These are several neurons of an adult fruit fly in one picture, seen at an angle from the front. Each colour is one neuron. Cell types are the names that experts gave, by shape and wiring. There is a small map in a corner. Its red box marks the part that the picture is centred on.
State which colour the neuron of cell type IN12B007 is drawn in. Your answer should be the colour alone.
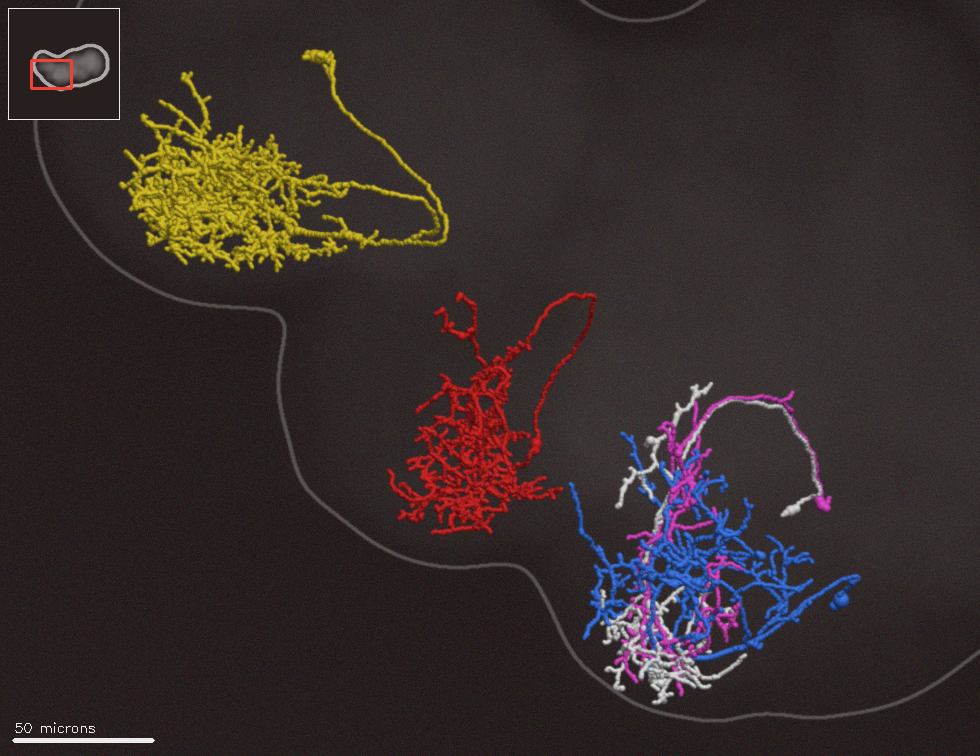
yellow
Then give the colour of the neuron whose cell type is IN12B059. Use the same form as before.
magenta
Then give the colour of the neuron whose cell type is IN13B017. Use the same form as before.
blue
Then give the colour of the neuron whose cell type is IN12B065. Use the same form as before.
white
